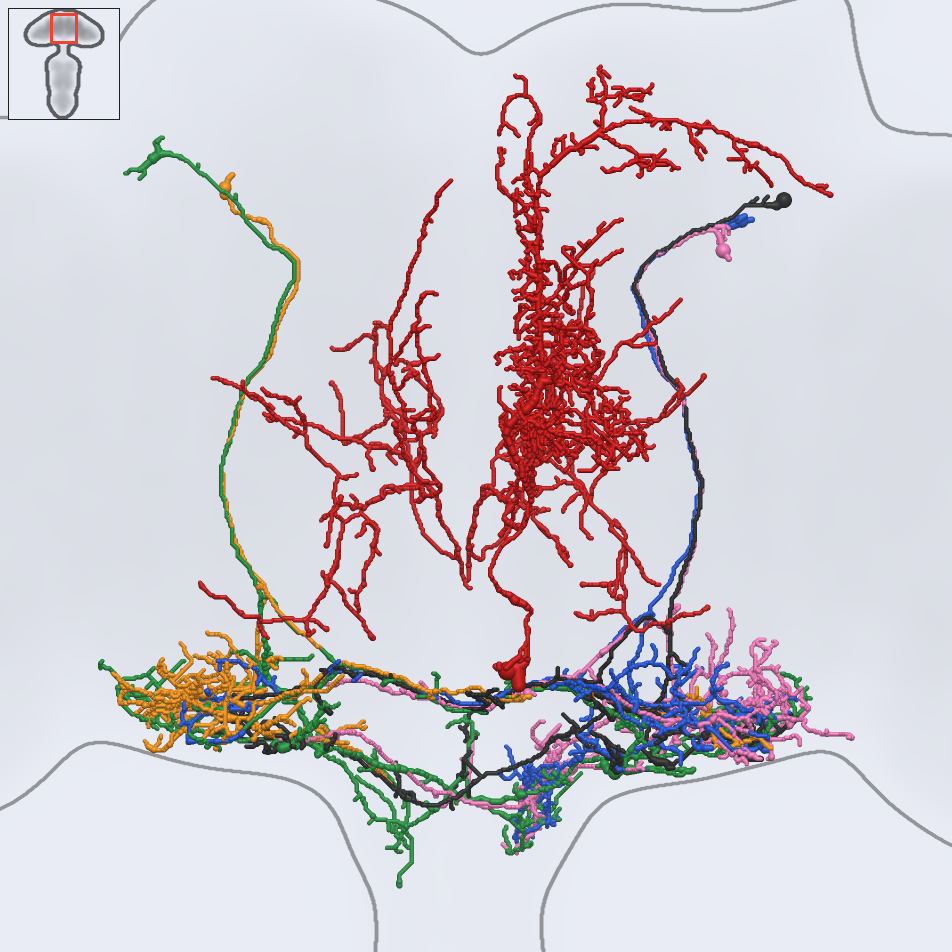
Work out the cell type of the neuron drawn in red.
SMP470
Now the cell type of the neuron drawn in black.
PS331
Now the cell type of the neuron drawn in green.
PS324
